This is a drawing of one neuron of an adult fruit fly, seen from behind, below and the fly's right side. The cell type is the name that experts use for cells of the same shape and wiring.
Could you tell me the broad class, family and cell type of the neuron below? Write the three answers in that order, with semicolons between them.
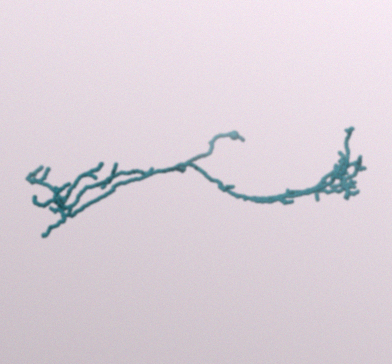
central-brain intrinsic neuron; hemilineage SMPad2; IB002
